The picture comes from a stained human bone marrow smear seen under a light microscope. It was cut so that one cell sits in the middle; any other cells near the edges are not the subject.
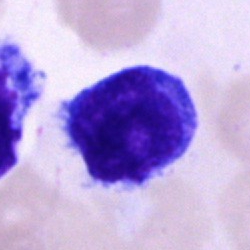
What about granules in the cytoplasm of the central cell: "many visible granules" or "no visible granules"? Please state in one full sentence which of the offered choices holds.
The cytoplasm of the cell lacks visible granules entirely.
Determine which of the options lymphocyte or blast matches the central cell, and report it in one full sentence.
Whatever else lies nearby, the middle cell is a blast.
